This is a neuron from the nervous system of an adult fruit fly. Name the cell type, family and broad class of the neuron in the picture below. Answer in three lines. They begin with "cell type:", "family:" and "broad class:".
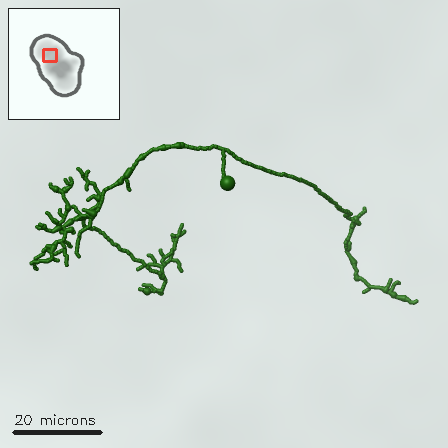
cell type: LLPC2
family: LLPC
broad class: visual projection neuron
